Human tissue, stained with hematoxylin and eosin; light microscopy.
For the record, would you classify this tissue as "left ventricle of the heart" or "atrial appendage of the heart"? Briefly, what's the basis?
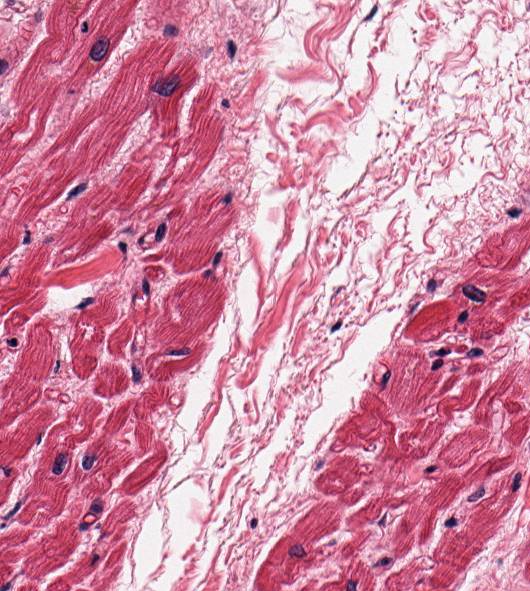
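This is atrial appendage of the heart.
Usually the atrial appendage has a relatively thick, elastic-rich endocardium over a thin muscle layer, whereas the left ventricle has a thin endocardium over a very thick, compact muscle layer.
A pale band of loose connective tissue runs diagonally, upper right to lower centre, between muscle on the left and muscle at lower right; its sparse nuclei are mostly small and spindle-shaped. Muscle fibre nuclei are oval and central; most fibres are cut lengthwise or obliquely.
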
